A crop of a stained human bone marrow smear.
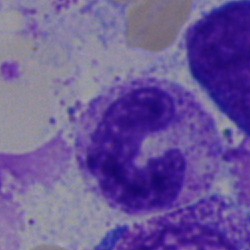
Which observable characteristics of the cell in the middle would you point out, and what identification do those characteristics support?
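The nucleus is curved into a C or horseshoe shape, its hollow side facing right. Its chromatin is dark purple and coarsely clumped, broken by small paler patches. A moderate amount of pale pinkish-lilac cytoplasm surrounds it, with fine pinkish-purple granules scattered throughout. This is a band neutrophil.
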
